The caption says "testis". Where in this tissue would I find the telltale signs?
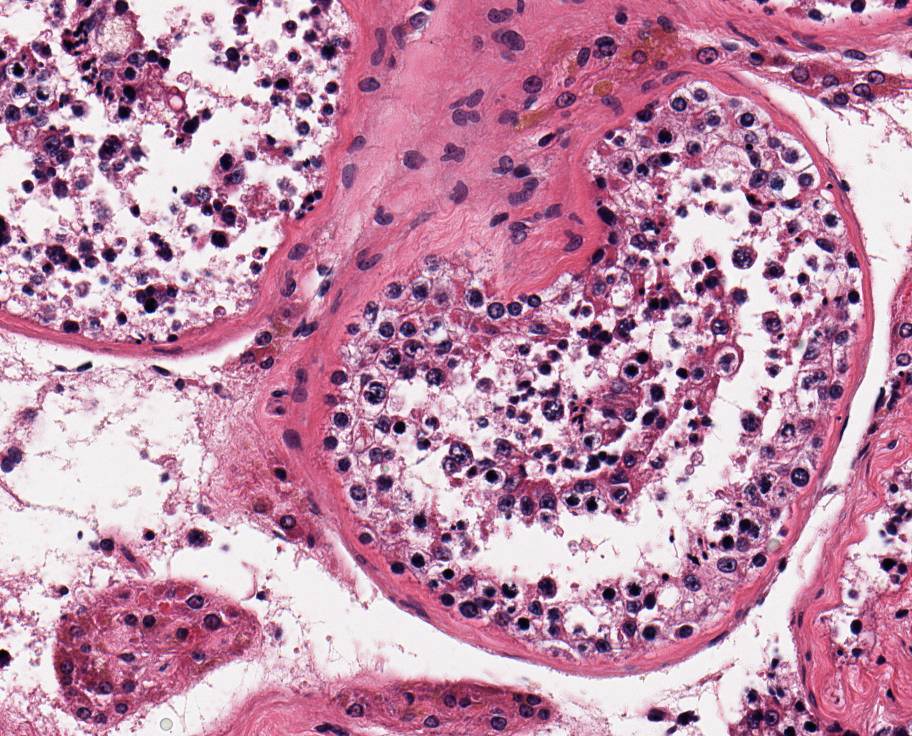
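The part that fits the testis is the compact cluster of polygonal cells at the lower left, lying between the tubules, with abundant pink cytoplasm and round nuclei.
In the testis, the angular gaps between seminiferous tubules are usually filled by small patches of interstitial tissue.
Beyond that, each tubule is bounded by a thick, layered band of pink fibrous tissue. At the top, the dense pink fibrous tissue between tubules holds scattered elongated nuclei. Near the upper right, small deposits of yellow-brown pigment sit in that fibrous tissue between tubules.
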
